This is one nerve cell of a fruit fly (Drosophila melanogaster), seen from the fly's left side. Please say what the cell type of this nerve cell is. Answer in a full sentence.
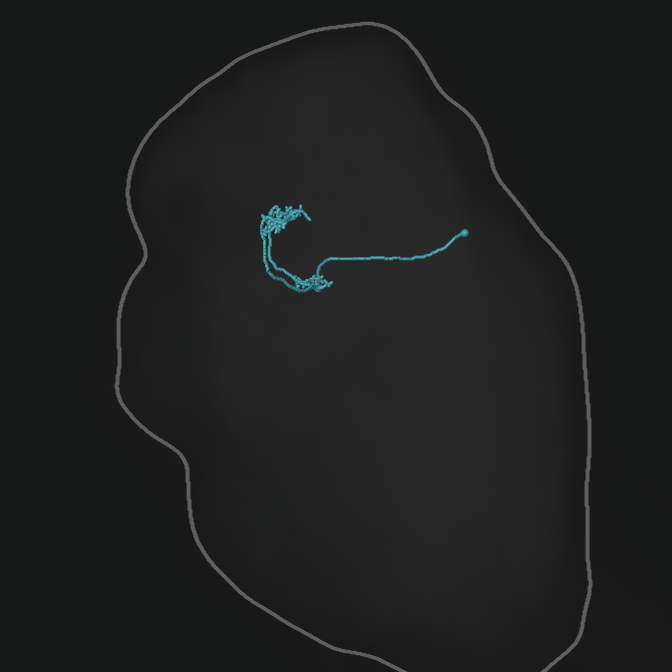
The cell type is vDeltaC.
